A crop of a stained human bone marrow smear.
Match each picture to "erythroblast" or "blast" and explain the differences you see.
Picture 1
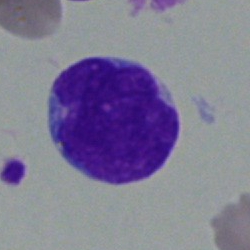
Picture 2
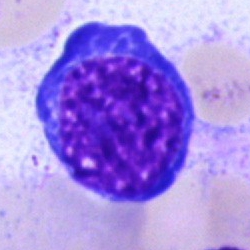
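Picture 1 shows a blast, and picture 2 shows an erythroblast. In the blast the nucleus fills nearly the whole roughly round cell, leaving a scant rim of pale blue cytoplasm mainly along the left edge.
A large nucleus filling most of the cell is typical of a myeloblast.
The erythroblast's nucleus sits slightly off-centre, with the widest band of cytoplasm at the upper left, and that cytoplasm is deep blue rather than pale.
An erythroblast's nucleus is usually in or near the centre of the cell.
The chromatin differs most clearly: fine and evenly spread in the blast, coarse and clumped into dark blocks with pale gaps in the erythroblast.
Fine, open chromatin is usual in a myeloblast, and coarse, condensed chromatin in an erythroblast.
Only the blast has a shallow notch in its nuclear outline, at the upper right, and the erythroblast's outline is slightly uneven with no distinct nucleolus. Neither cell shows granules in its cytoplasm.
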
